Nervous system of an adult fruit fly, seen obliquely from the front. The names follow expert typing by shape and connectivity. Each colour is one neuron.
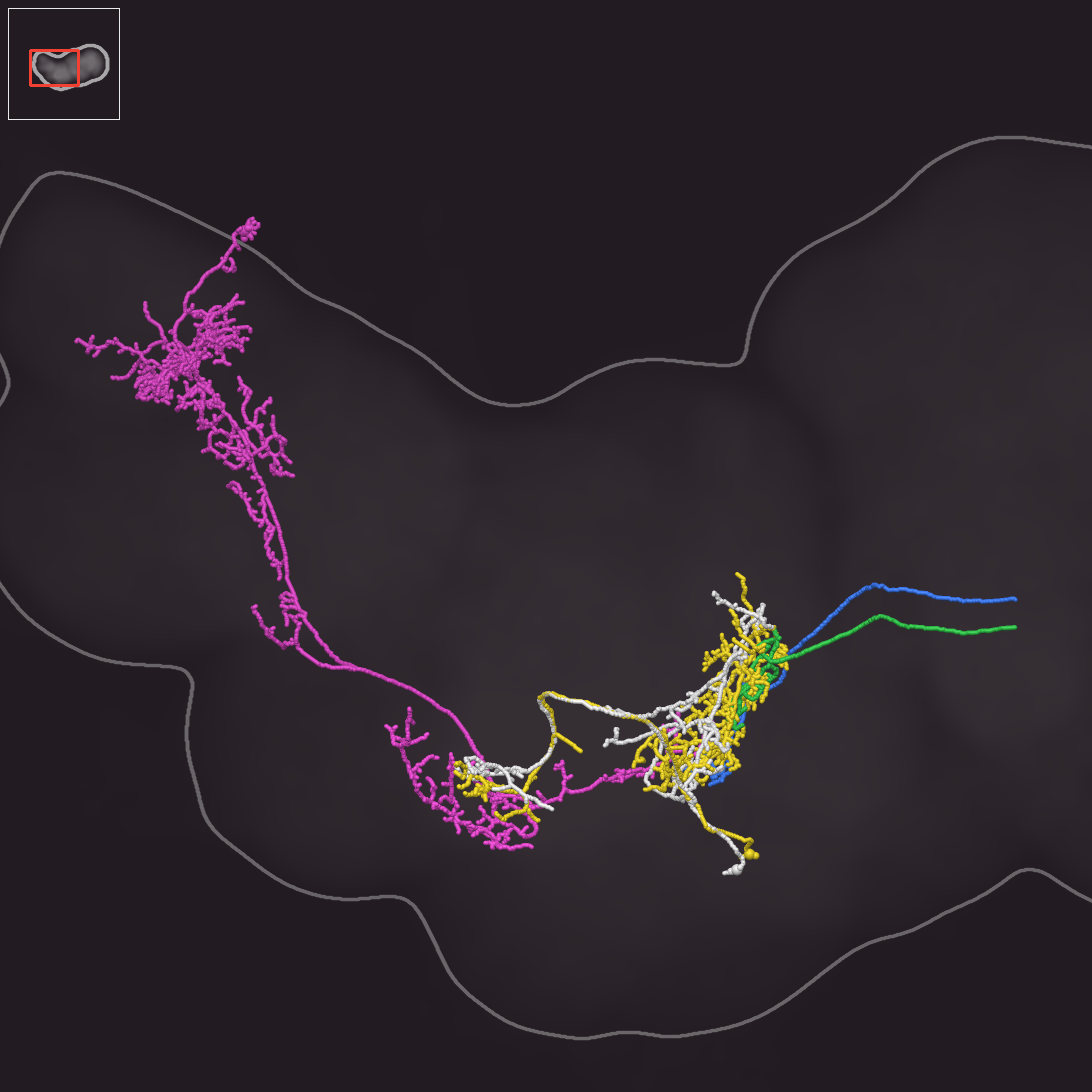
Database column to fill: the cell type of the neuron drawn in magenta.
IN05B028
